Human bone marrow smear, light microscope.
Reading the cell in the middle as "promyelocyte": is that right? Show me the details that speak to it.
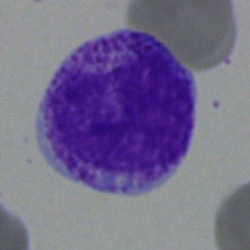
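Outline: round. Nucleus: no distinct nucleolus visible. Cytoplasm: rim clearest along the lower left edge. Neighbour: a red cell against the upper right edge.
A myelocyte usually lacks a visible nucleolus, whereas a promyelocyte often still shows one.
The missing nucleolus thus supports myelocyte and counts against promyelocyte. Promyelocyte does not fit; the cell is a myelocyte.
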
